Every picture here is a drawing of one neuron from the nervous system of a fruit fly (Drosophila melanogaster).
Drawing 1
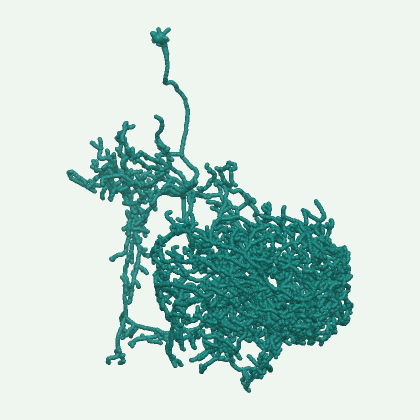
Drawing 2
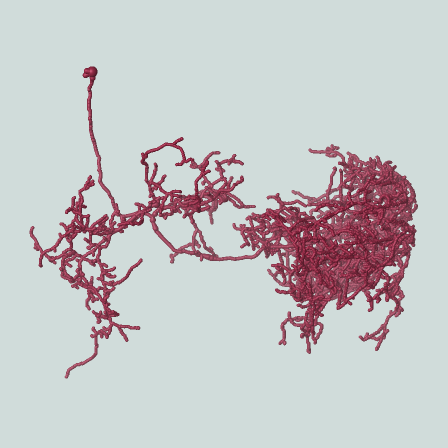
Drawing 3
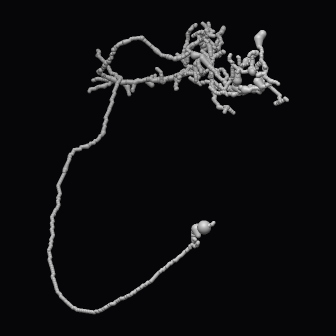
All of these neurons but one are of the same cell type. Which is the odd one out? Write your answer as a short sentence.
Drawing 3 is the odd one out.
